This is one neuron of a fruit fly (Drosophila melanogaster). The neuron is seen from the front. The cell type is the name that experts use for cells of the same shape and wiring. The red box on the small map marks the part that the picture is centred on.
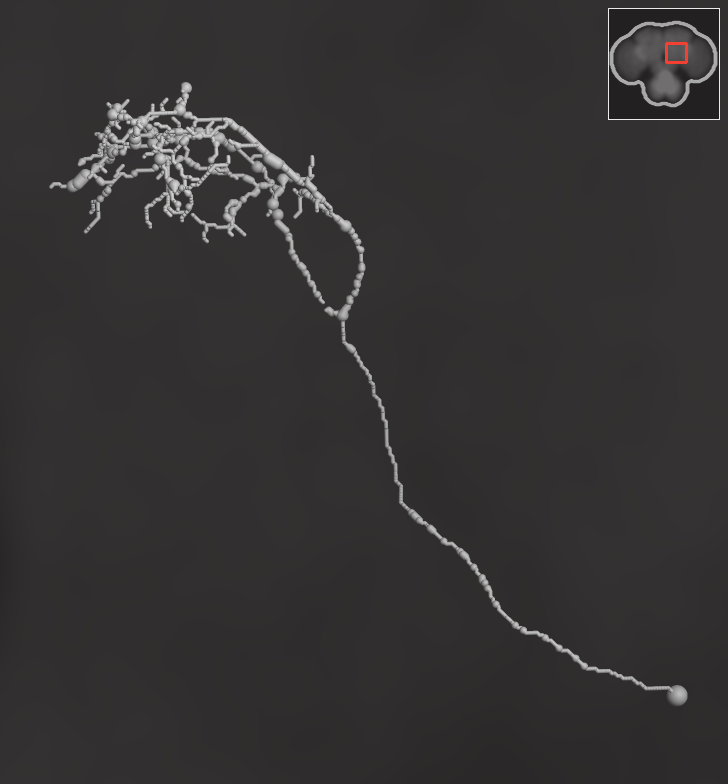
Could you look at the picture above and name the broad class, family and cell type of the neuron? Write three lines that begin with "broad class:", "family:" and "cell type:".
broad class: central-brain intrinsic neuron
family: hemilineage LALa1_anterior
cell type: CB1705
